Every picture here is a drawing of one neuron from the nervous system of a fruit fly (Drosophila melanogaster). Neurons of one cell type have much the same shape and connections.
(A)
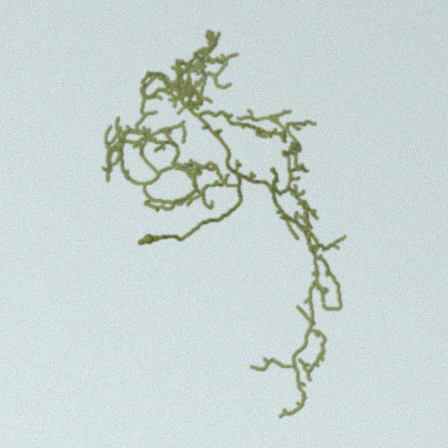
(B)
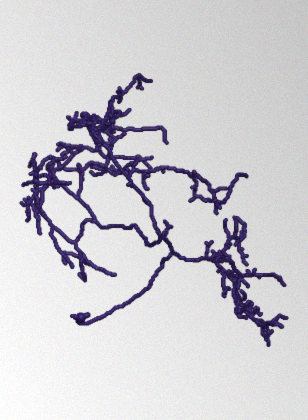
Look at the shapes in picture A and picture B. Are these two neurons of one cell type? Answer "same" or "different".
different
